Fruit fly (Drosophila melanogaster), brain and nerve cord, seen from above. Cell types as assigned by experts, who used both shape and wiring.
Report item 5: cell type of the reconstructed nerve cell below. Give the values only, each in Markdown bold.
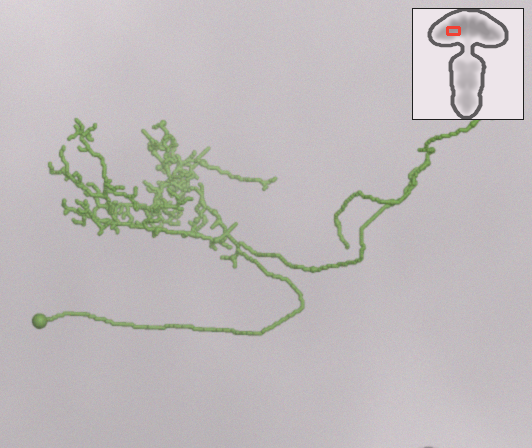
**LHPV4g1**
